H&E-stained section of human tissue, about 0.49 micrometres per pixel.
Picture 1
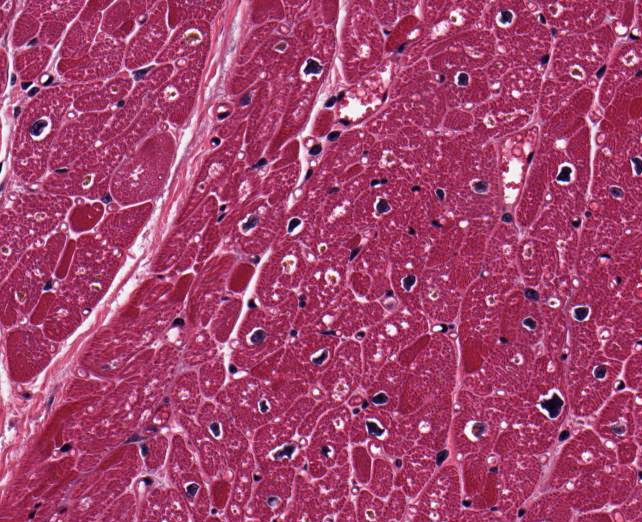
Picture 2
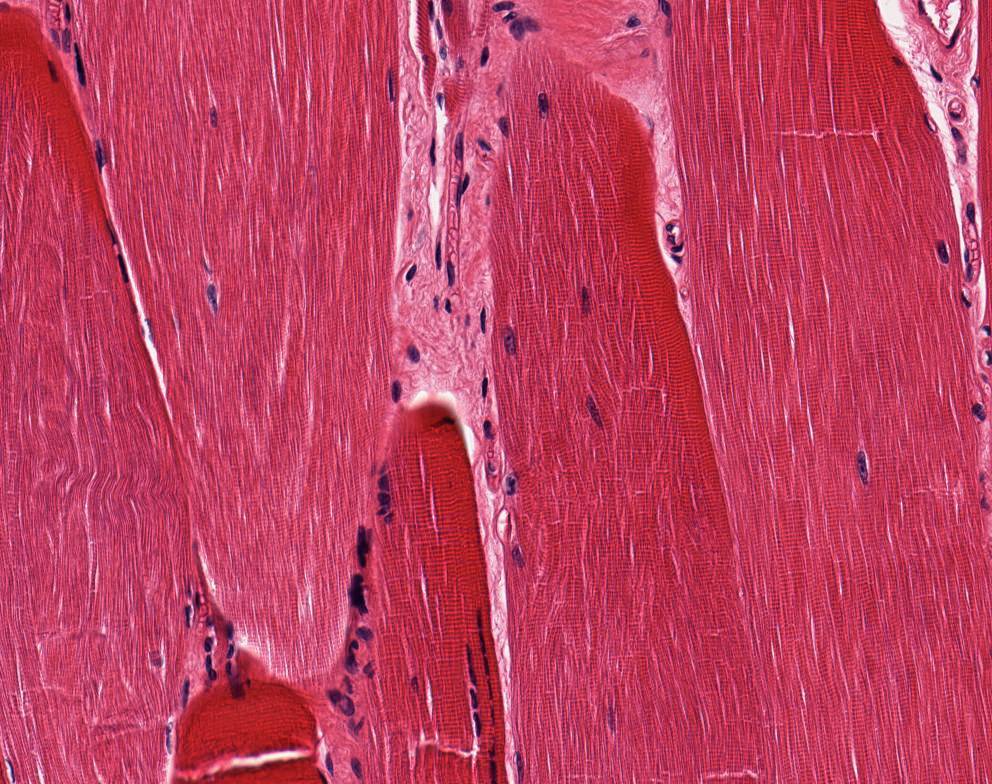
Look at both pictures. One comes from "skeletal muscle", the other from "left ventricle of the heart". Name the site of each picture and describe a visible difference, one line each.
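Picture 1 – left ventricle of the heart. Many of the central nuclei are surrounded by a clear halo.
Picture 2 – skeletal muscle. The flattened, elongated nuclei of the muscle fibres lie at the edges of the fibres.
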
